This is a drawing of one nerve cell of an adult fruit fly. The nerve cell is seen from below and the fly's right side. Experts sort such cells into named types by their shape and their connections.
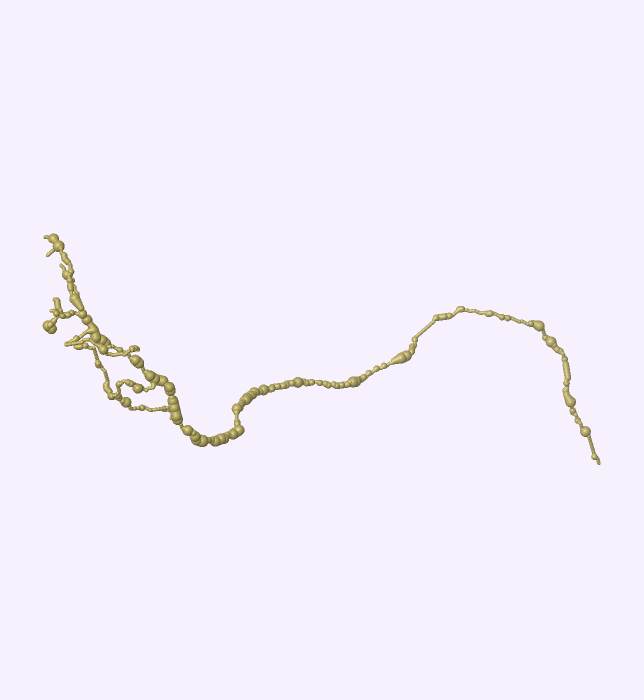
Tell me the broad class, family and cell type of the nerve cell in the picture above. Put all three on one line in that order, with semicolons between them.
sensory neuron entering the nerve cord; class gustatory; WG2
